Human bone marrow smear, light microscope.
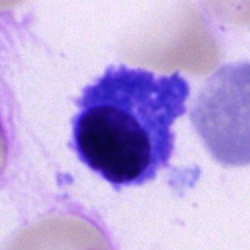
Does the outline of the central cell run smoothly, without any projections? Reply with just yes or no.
No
